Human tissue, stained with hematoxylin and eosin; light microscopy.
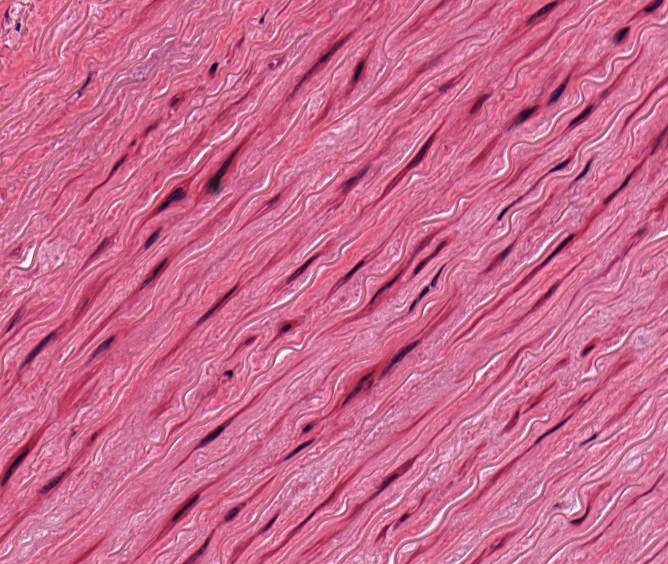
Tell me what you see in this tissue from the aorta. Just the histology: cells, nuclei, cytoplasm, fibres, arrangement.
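Pink, eosin-stained fibres follow a wavy, crimped course rather than a straight one. The nuclei are dark, elongated and spindle-shaped, with their long axes lying parallel to the fibres.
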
